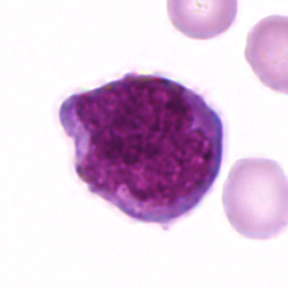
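Atypical promyelocyte, the central cell. Its outline is roughly round, though irregular, and it bulges on the left side. The nucleus fills most of the cell, and the cytoplasm looks widest on that same left side. At the bottom edge, a small pointed projection sticks out.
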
